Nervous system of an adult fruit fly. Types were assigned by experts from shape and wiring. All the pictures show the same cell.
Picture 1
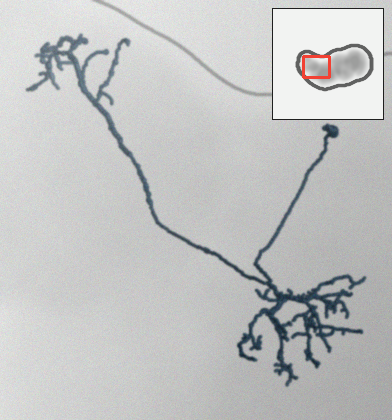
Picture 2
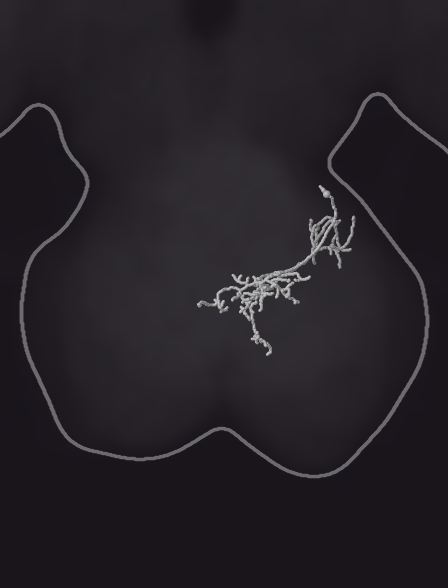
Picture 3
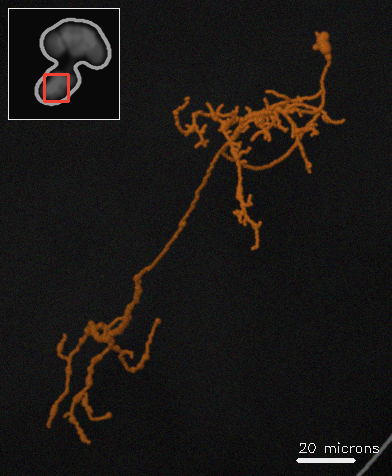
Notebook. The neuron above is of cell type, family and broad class: GFC3; hemilineage 11A; nerve-cord intrinsic neuron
